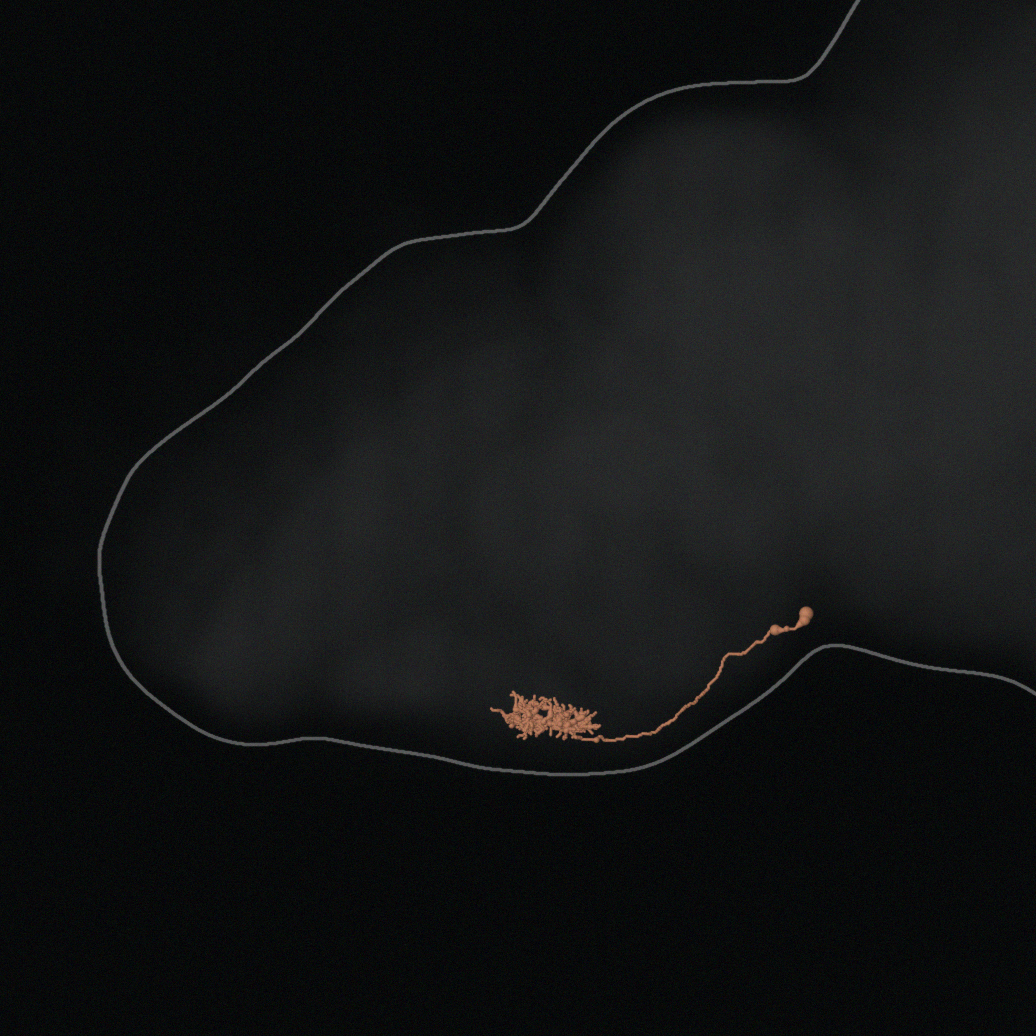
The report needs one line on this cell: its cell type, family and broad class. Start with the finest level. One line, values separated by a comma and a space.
LPi43, LPi, optic-lobe intrinsic neuron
